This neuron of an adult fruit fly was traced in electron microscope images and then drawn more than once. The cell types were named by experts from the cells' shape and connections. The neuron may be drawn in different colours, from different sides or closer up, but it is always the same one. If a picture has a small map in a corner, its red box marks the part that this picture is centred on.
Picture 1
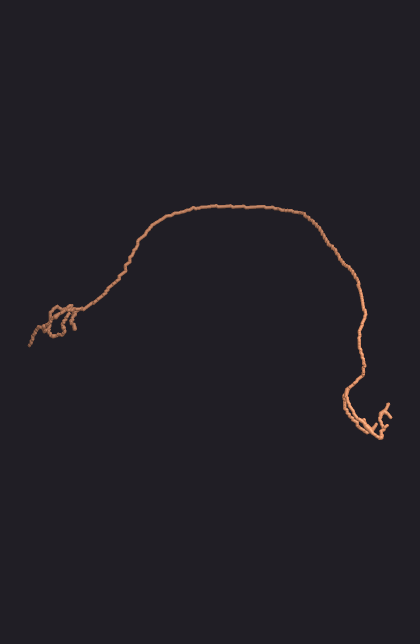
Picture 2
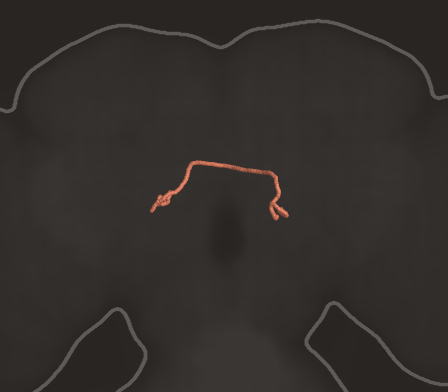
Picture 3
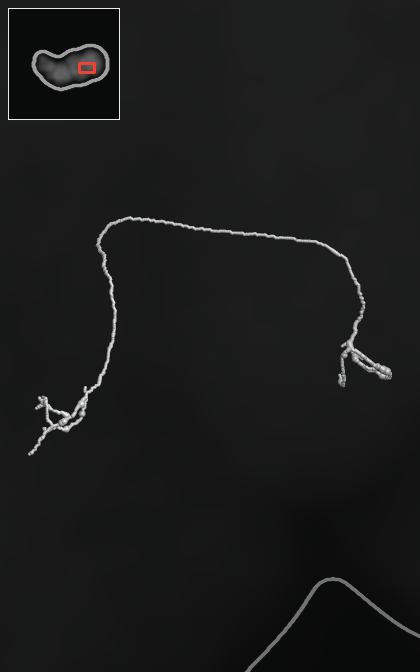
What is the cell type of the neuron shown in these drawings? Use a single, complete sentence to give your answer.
The neuron is categorized under cell type ORN_VA6.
